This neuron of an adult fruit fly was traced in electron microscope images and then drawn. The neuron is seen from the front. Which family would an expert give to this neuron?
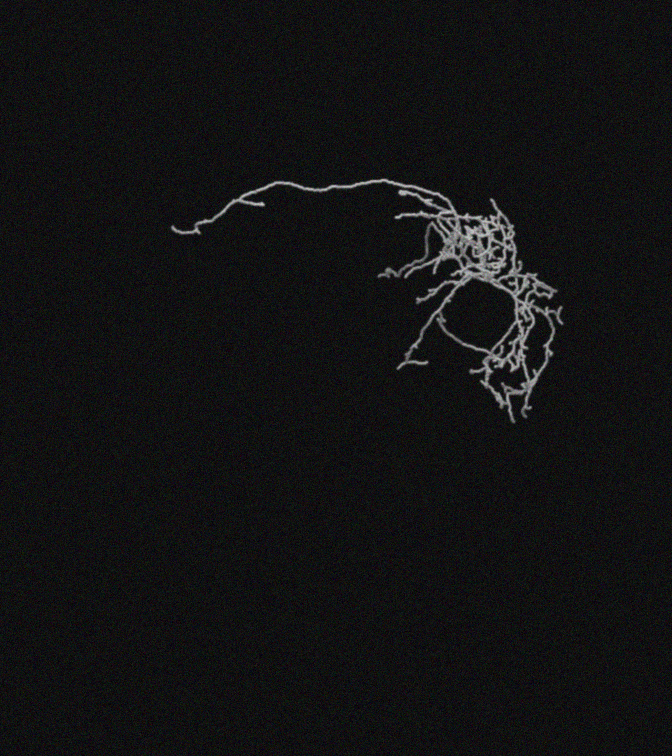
hemilineage DM4_dorsal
